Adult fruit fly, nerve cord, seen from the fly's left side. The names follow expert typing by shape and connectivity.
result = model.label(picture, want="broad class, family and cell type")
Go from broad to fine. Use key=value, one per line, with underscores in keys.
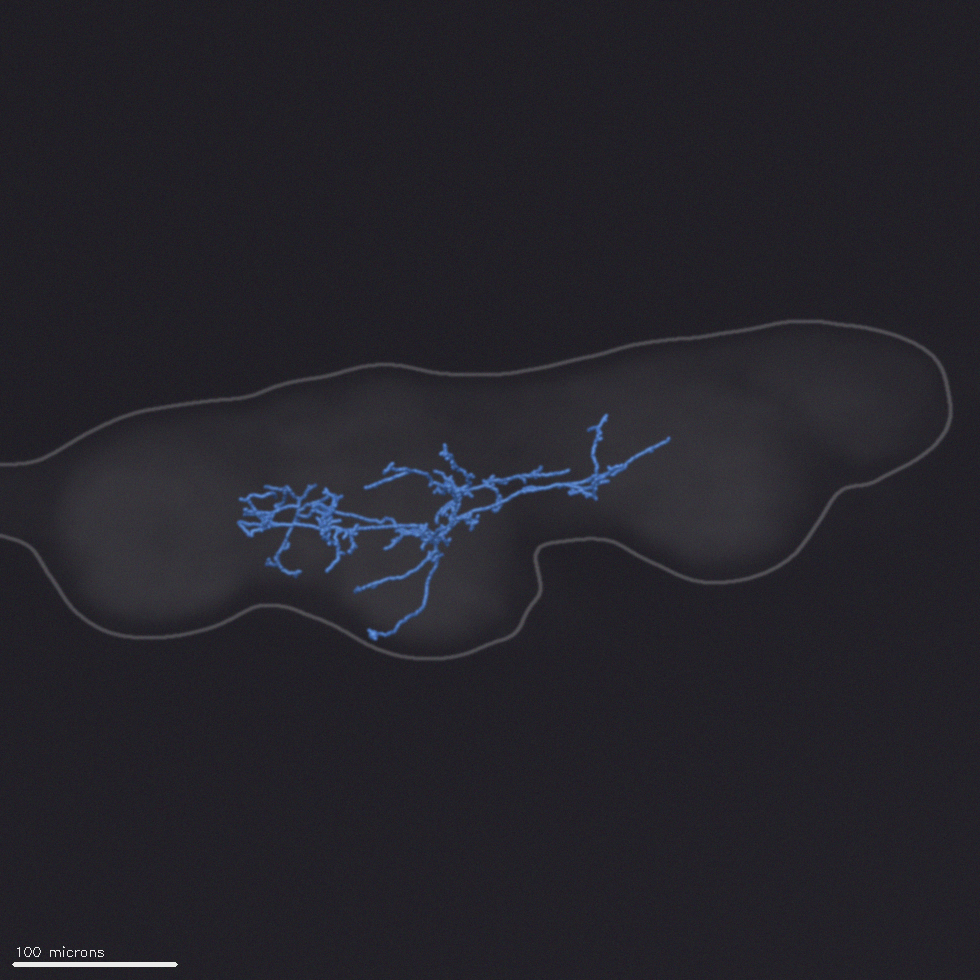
broad_class=nerve-cord intrinsic neuron
family=hemilineage 05B
cell_type=IN05B066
